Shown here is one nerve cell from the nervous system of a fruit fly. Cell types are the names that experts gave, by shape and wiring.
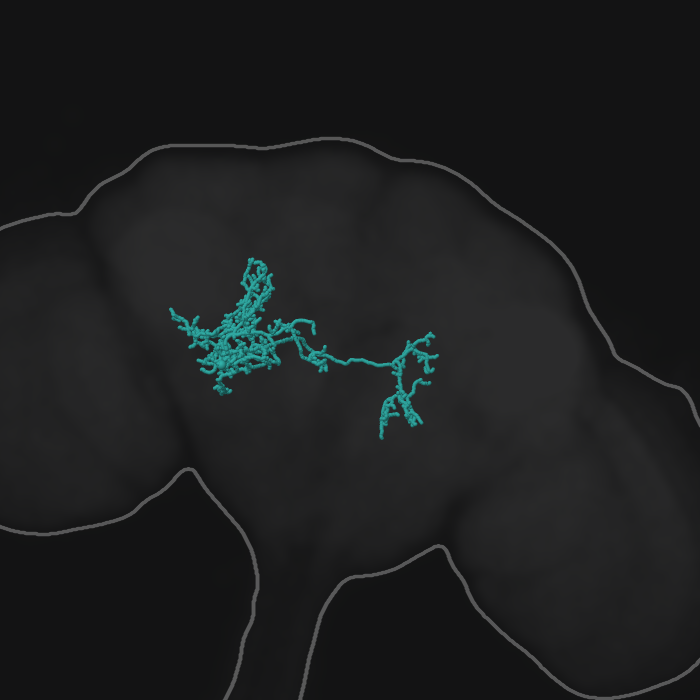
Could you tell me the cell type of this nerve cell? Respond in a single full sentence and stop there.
As a matter of cell type, the nerve cell is CL321.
